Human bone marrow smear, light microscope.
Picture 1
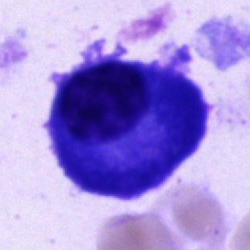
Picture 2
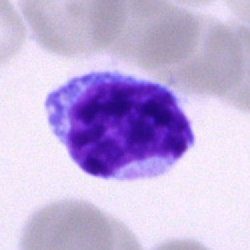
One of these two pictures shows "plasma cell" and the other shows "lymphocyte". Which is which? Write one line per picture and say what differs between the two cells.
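Picture 1 – plasma cell. The cytoplasm is plentiful, forming a broad rim below and to the right of the nucleus.
Picture 2 – lymphocyte. The nucleus is a single large unlobed mass filling most of the cell.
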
